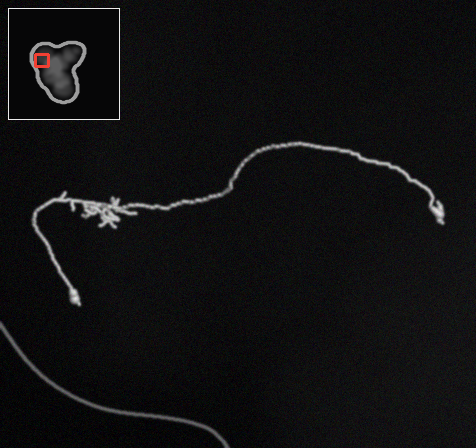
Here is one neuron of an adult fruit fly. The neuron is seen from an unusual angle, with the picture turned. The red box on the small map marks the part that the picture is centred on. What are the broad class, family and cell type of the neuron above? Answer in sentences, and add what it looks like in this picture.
Its broad class is optic-lobe intrinsic neuron. The family is Tm. Its cell type is Tm9. In this view it is more than twice as wide as it is tall.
